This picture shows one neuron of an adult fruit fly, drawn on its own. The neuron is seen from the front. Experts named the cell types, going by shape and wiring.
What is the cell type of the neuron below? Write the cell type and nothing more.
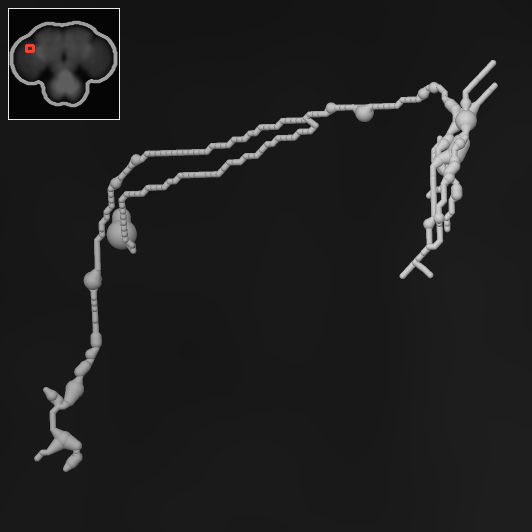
T5c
